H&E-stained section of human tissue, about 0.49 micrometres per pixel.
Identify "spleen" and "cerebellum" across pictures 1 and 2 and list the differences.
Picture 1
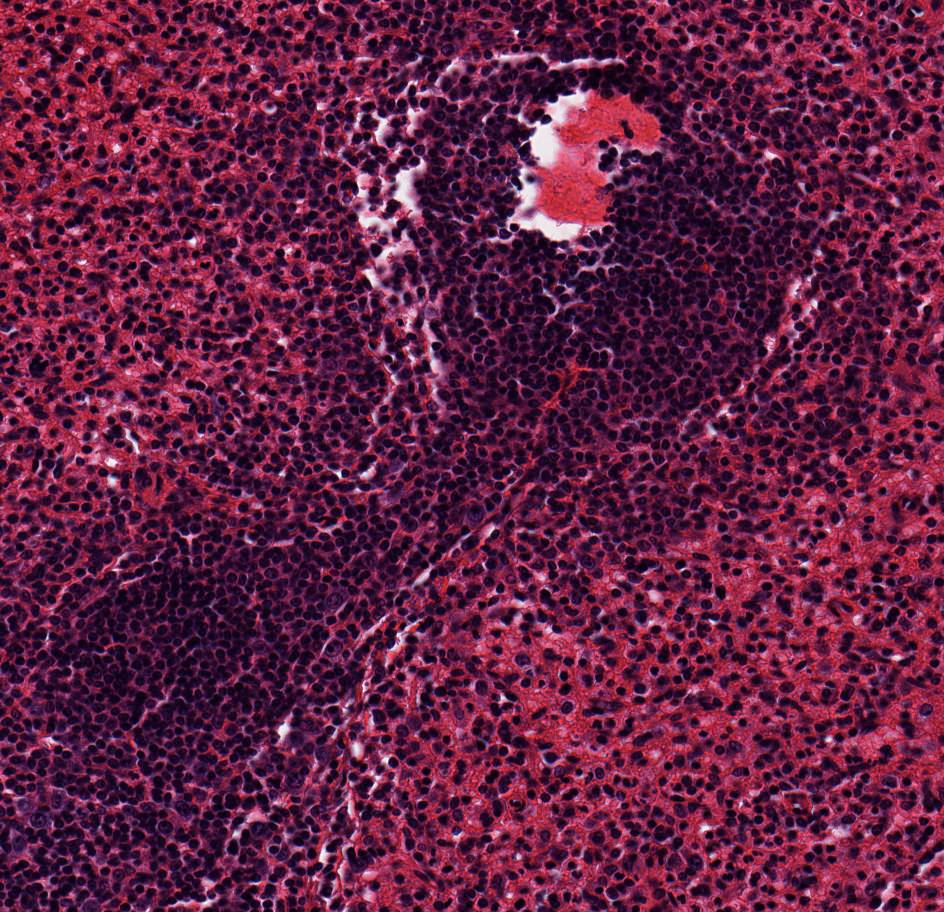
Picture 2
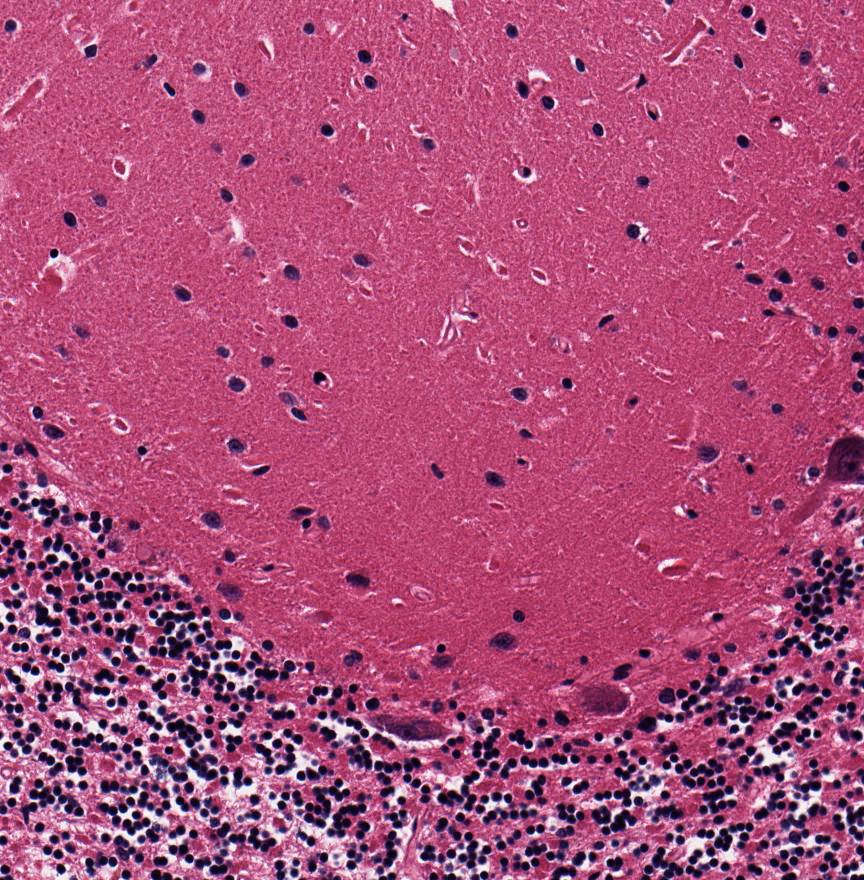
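Picture 1's spleen; picture 2's cerebellum. The spleen's dark, tightly packed zones of small lymphocytes with round dark nuclei sit at upper centre and lower left, among paler, redder zones where nuclei lie looser in a pink, mesh-like background. The cerebellum has a broad pale pink layer with sparse small dark nuclei filling the upper and central field, and a dense layer of small, round, deeply dark nuclei wrapping the bottom and lower sides. A few large neurons with abundant purple cytoplasm sit on the border, at bottom centre and the right edge.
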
